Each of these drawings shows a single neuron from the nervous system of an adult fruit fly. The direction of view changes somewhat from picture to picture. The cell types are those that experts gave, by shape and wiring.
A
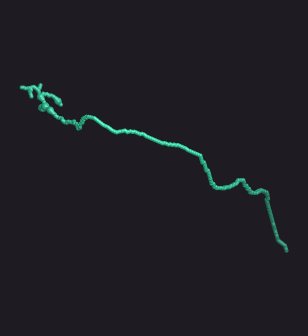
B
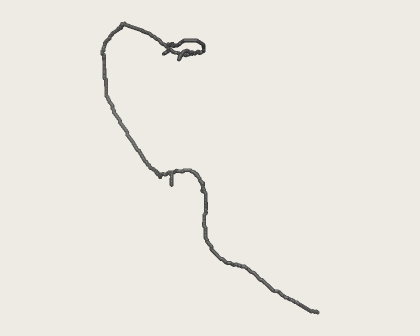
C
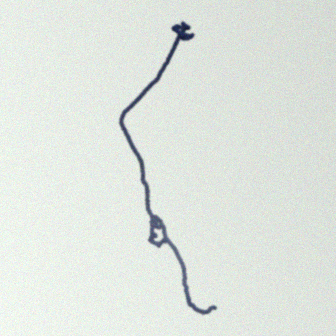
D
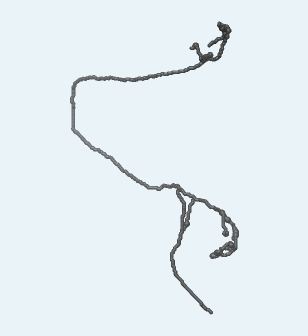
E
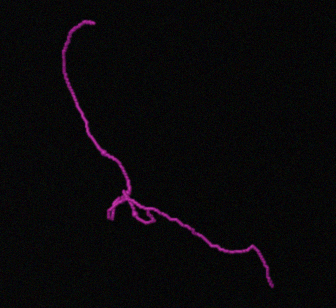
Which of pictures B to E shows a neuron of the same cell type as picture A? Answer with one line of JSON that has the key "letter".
{"letter": "E"}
